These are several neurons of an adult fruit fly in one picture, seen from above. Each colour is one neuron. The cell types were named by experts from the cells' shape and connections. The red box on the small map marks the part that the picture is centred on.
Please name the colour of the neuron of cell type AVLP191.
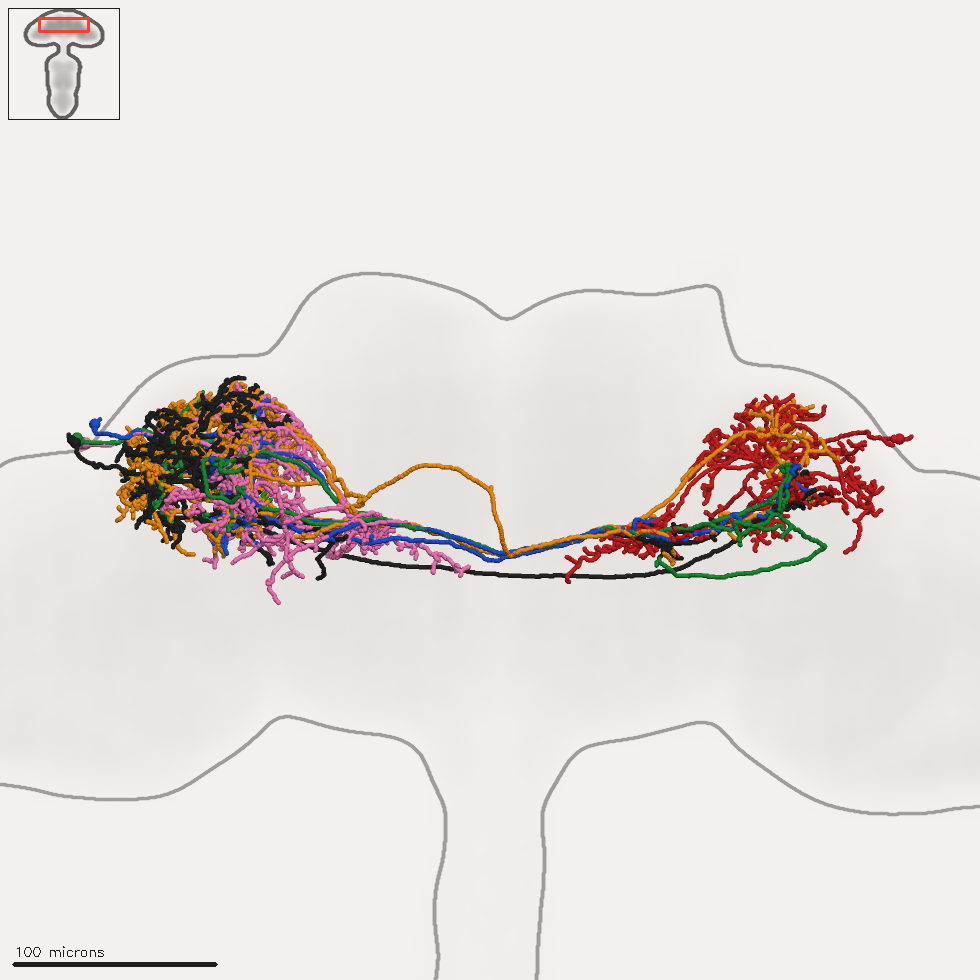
green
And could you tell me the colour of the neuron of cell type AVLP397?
orange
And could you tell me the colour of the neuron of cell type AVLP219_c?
black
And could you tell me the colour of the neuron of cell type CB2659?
pink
